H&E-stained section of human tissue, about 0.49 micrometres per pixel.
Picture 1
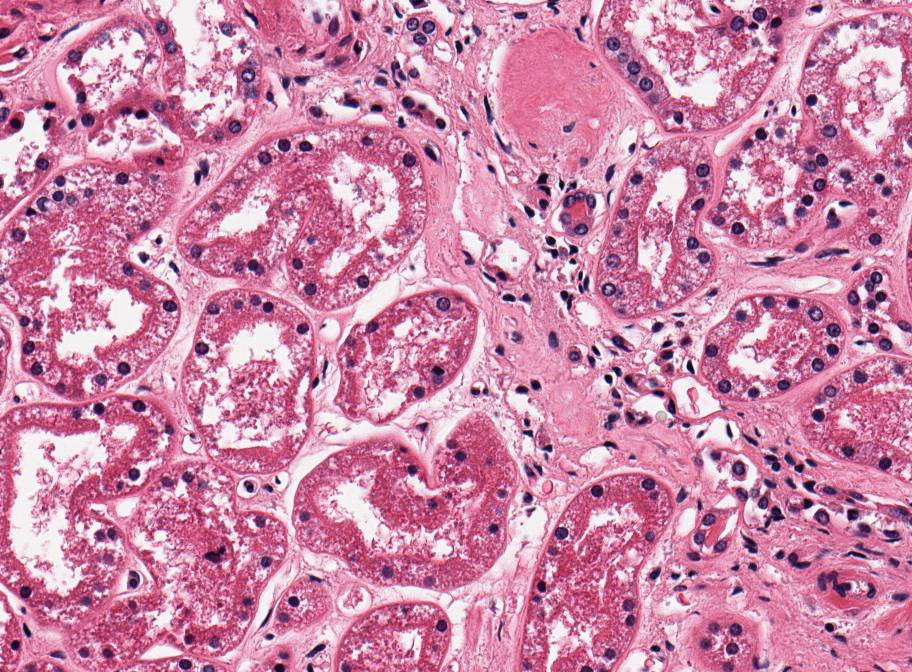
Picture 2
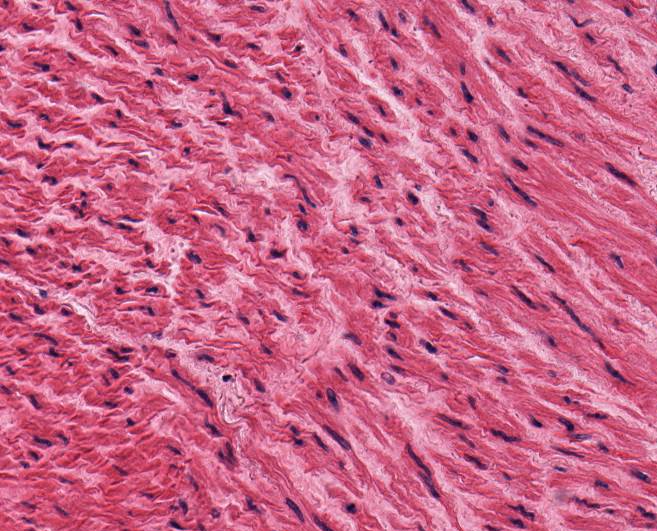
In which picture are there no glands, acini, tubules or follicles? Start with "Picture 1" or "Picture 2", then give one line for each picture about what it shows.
Picture 2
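Picture 1: Closely packed round-to-oval tubular profiles fill most of the field, interrupted by a band of looser stroma running roughly vertically through the centre.
Picture 2: No epithelium or glands are present anywhere in the field.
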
